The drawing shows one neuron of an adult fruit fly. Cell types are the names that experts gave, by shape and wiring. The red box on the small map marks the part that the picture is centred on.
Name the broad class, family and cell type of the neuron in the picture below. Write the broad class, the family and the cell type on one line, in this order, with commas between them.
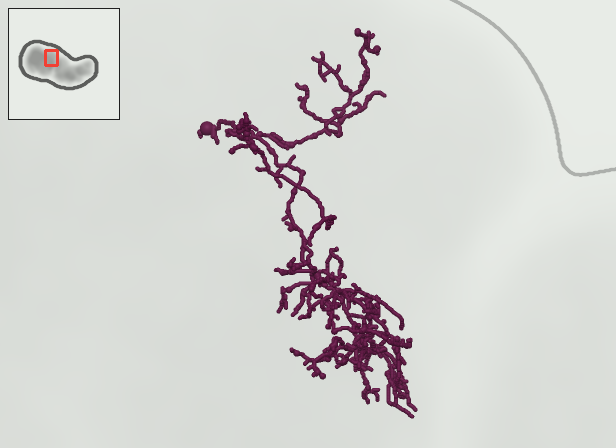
central-brain intrinsic neuron, hemilineage SLPad1_anterior, CB3255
